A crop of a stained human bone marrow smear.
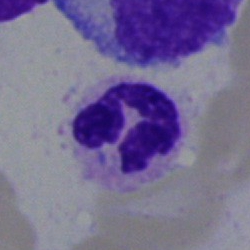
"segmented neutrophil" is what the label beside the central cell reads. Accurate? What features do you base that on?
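Segmented neutrophil stands as the name for this cell. Chromatin: dense, clumped and dark purple.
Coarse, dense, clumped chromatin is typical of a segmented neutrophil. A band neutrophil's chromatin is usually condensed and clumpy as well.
This point therefore fits both names. Nucleoli: none are visible in the nucleus. Neighbour: a larger cell with dark purple granular content lies just above.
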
